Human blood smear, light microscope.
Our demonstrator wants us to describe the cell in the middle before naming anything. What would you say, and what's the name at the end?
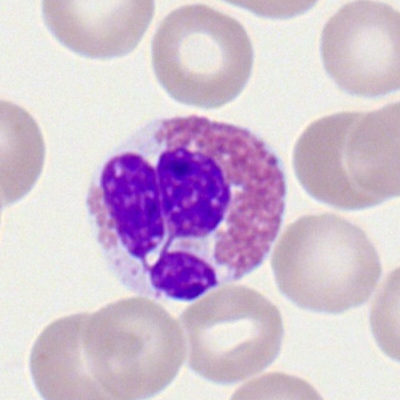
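Start with the smallest lobe: it lies below the other two, joined to them by a thin strand. Now look at the cytoplasm, which is filled with pink-orange granules. Even with all those granules, you can still follow the outline of the nucleus clearly. What you have here is an eosinophil.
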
